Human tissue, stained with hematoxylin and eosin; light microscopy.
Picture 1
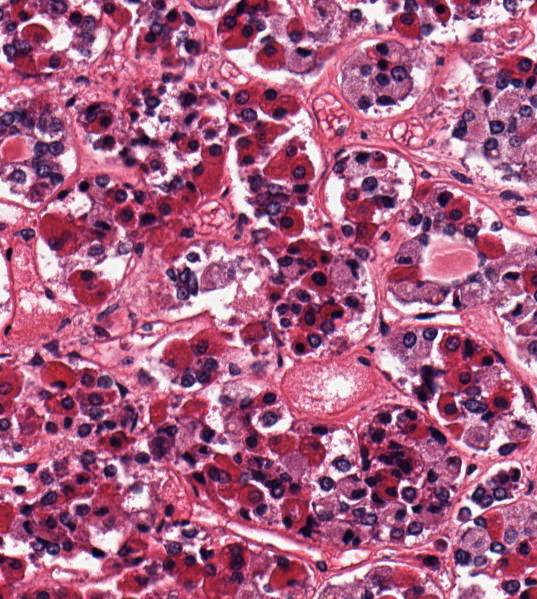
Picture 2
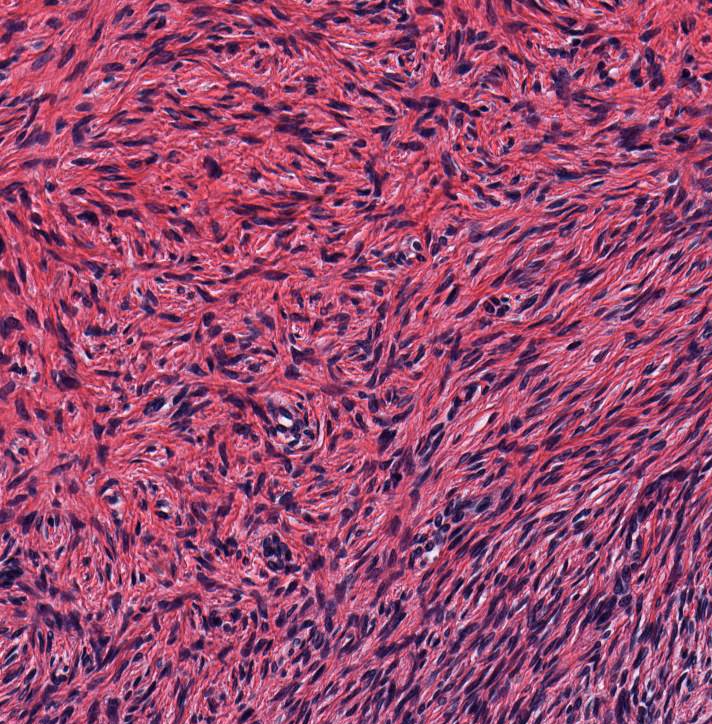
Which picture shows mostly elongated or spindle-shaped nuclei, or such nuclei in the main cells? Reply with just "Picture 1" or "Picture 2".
Picture 2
